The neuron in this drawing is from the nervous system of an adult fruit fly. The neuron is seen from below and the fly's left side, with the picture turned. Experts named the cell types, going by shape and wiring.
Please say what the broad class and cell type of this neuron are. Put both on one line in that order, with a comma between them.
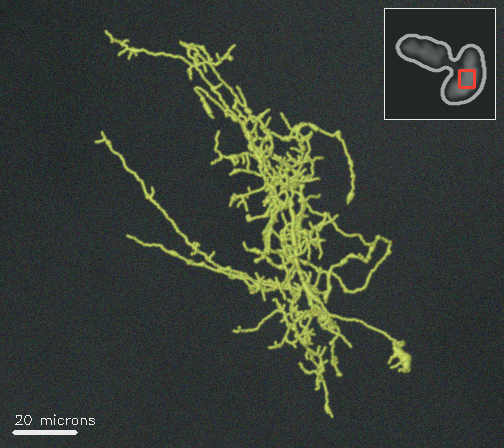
central-brain intrinsic neuron, GNG519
